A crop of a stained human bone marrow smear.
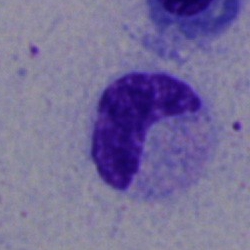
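Band neutrophil in the centre of the field. The cell outline is roughly round. The nucleus forms a thick curved band bent like a horseshoe, its concave side facing the lower right. No vacuoles are present in the cytoplasm.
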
